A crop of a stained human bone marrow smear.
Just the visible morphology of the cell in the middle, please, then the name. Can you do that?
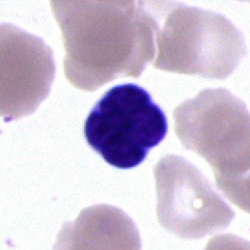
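The cell border is scalloped, following the bulges of the lobes. Dense chromatin stains dark purple throughout. Cytoplasm is scant, and the nucleus fills almost the whole cell. No granules are visible. Answer: lymphocyte.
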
